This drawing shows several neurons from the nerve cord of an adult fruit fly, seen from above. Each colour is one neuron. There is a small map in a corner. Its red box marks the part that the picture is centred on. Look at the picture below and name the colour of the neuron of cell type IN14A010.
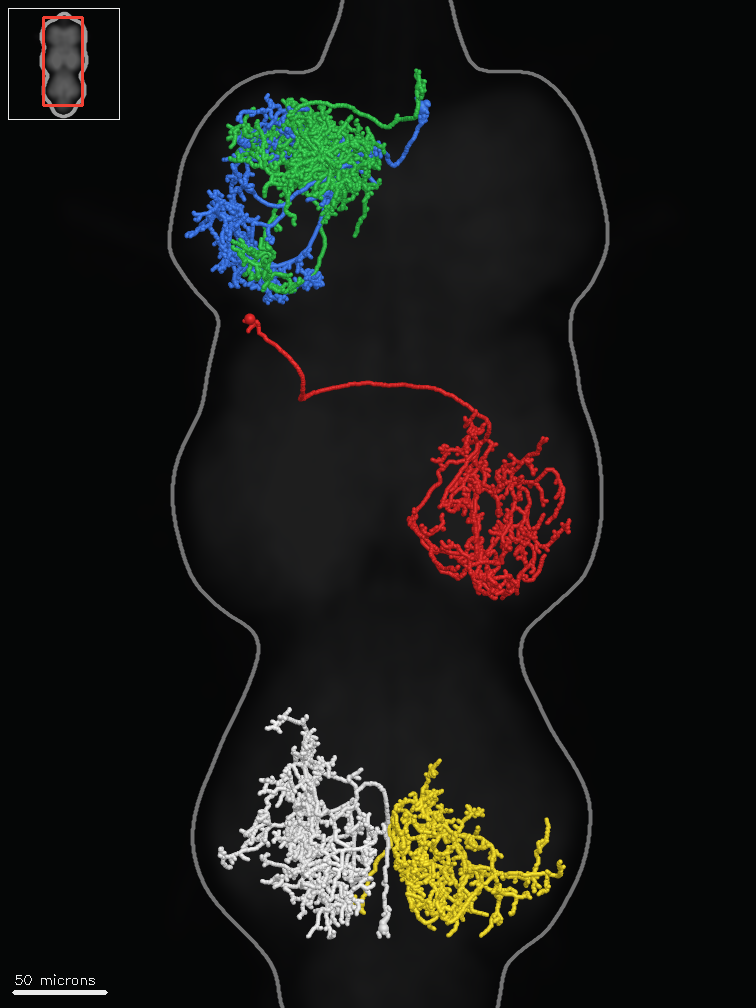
white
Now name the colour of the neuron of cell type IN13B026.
yellow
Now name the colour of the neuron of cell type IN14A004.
blue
